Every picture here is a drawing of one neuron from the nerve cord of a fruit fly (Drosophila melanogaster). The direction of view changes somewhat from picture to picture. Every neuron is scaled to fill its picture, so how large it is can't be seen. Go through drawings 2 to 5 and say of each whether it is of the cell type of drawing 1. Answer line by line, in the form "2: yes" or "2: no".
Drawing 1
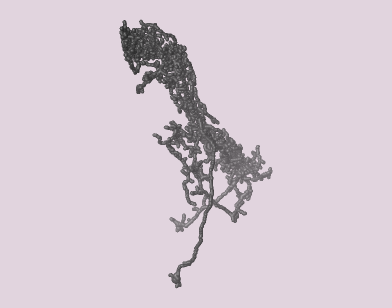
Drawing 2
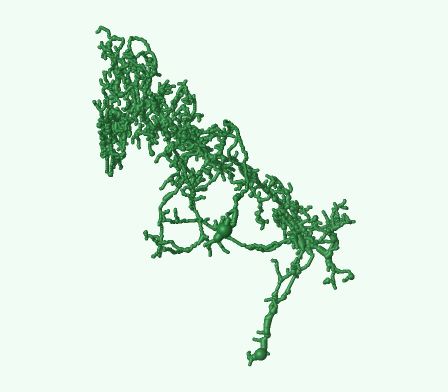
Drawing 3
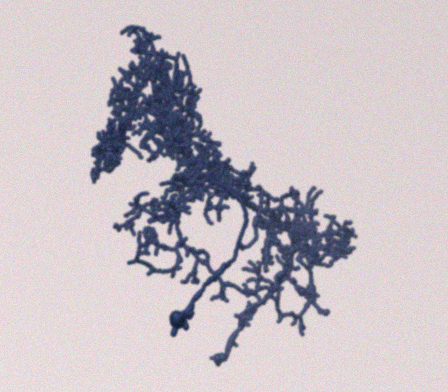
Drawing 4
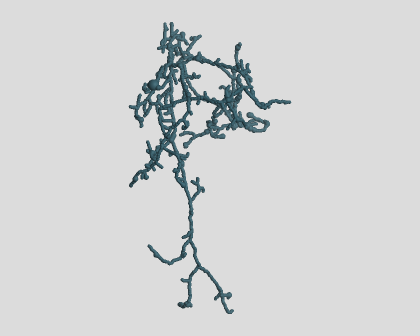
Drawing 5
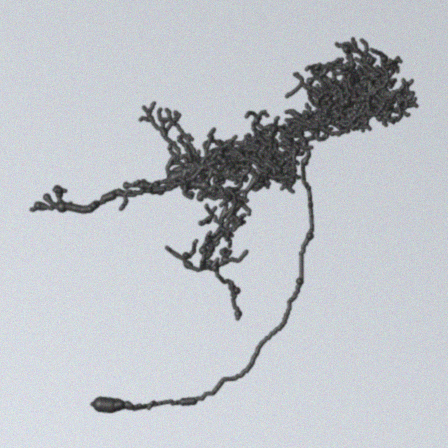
2: yes
3: yes
4: no
5: yes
